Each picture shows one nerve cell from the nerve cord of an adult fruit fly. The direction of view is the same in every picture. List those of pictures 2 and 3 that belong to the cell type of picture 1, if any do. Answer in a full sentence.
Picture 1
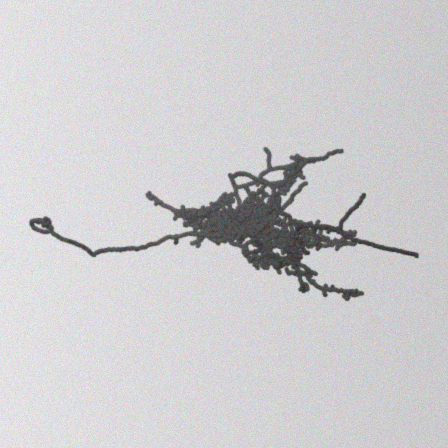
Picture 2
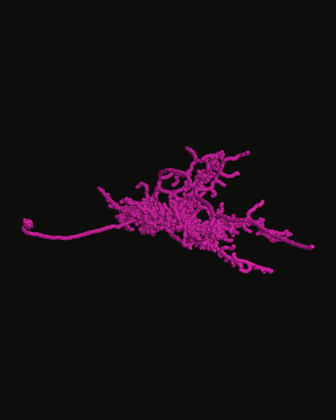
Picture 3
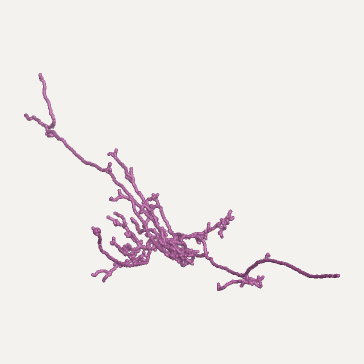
Picture 2 is of the same cell type.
